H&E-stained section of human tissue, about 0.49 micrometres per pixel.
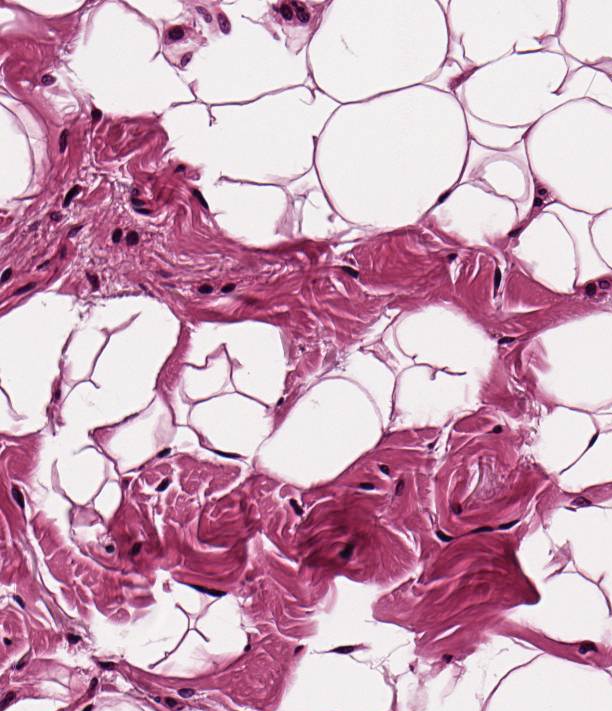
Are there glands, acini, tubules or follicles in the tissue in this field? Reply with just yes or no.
No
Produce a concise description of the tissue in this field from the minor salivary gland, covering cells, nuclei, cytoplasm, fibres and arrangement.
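Large clear fat cells are interspersed among irregular bands of pink collagen throughout the field. The collagen bundles are deeply eosinophilic and wavy, running in varied directions. Nuclei within the collagen are sparse, small and dark, either spindle-shaped or oval. Flattened dark nuclei sit at the margins of some fat cells.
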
